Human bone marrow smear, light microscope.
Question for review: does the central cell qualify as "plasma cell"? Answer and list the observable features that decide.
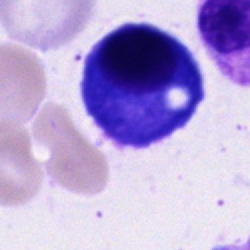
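Cell roughly round, edge slightly uneven. Nucleus off-centre toward the top, very dark and dense throughout, no nucleoli. Cytoplasm plentiful, deep blue, no visible granules.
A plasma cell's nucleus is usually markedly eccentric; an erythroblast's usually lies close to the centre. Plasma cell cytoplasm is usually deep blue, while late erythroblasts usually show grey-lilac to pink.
Both points favour plasma cell over erythroblast.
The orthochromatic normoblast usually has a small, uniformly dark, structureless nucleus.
Nuclear density alone therefore does not exclude erythroblast. Verdict: plasma cell fits.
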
